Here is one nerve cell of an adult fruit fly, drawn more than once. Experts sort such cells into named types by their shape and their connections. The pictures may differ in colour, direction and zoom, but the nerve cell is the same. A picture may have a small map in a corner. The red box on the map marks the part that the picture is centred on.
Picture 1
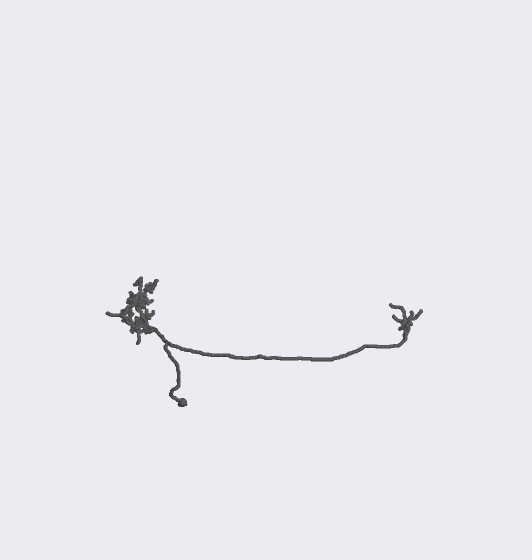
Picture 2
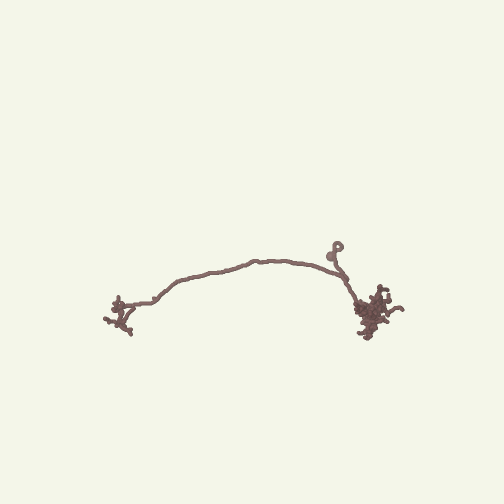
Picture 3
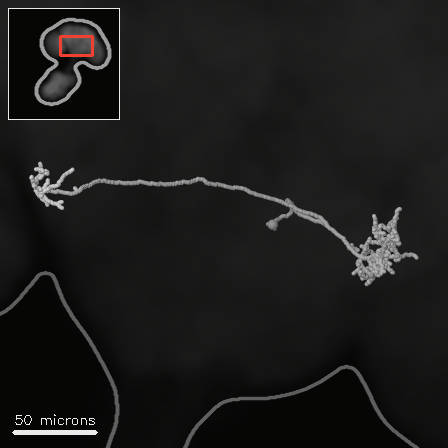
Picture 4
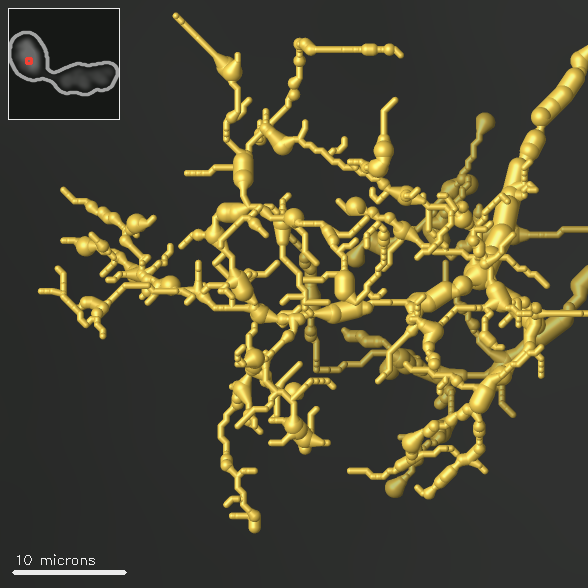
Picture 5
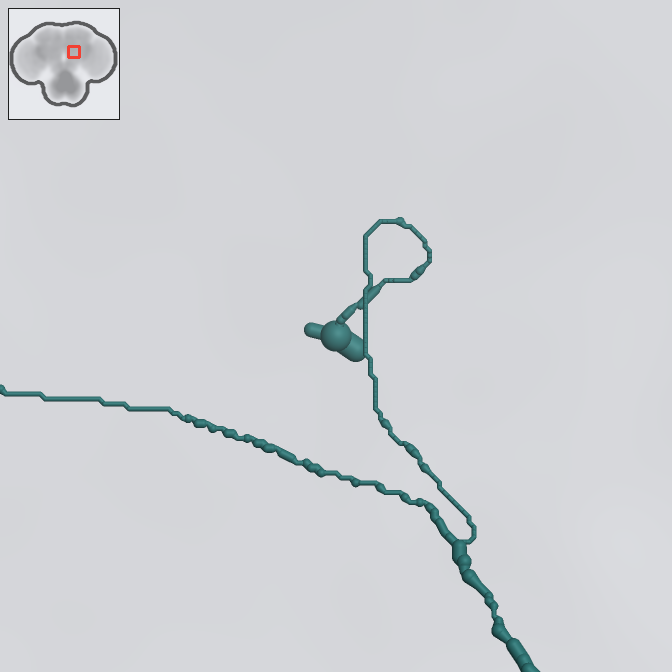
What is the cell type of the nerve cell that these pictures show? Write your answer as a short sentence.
The cell type is WED166_d.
